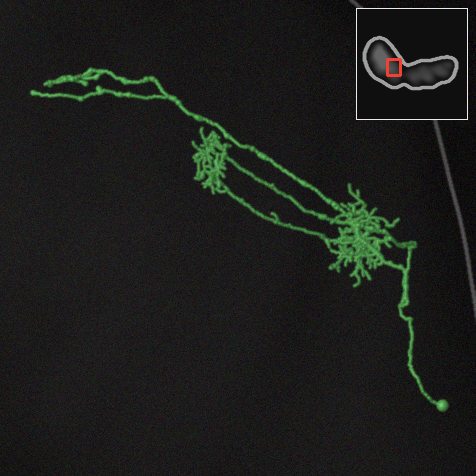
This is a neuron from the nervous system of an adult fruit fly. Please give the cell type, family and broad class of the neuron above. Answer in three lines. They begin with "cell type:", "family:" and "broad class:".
cell type: LLPC1
family: LLPC
broad class: visual projection neuron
